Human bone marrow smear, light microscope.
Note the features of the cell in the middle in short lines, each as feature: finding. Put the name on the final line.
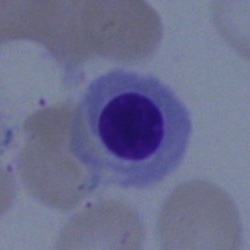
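Chromatin: dense, dark purple, evenly condensed
Nucleoli: none visible
Cytoplasm: pale greyish-blue
Granules: none in the cytoplasm
Name: erythroblast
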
